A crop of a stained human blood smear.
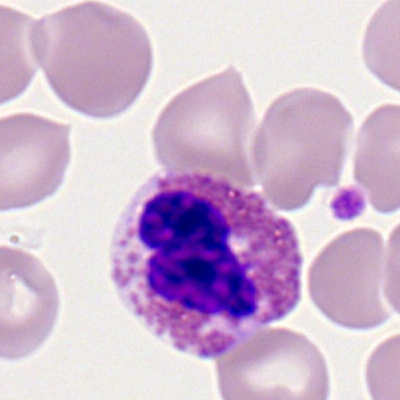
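Eosinophil at the middle of this stained human blood smear. First, the outline is roughly round. Next, the nucleus is divided into two lobes and shows no visible nucleoli. Last, the granules in the cytoplasm are pinkish-red.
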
